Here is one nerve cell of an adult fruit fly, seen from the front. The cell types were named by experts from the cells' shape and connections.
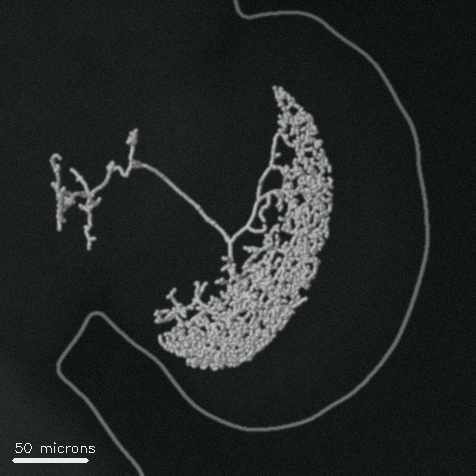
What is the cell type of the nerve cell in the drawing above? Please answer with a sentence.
The cell type is LPT21.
